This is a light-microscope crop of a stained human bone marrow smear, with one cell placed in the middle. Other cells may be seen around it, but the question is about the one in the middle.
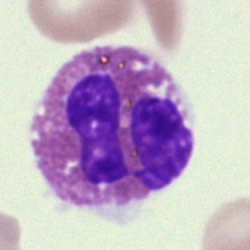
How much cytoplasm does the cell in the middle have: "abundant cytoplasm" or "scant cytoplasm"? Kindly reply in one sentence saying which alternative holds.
In this cell, the cytoplasm is plentiful.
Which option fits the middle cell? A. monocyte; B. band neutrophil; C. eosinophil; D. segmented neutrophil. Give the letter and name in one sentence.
Option C is correct; the cell in the middle is an eosinophil.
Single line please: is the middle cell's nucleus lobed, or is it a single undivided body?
One defining trait here is a nucleus of two or more segments.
